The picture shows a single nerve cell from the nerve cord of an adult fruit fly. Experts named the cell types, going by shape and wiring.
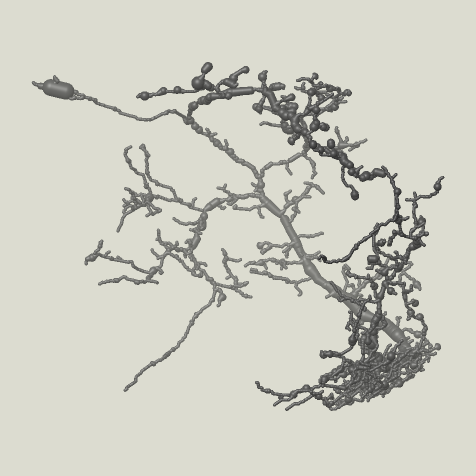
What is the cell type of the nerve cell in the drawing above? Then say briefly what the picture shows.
It is of cell type IN08A012. It is a nerve-cord intrinsic neuron. The picture shows more than a hundred branch ends. As drawn here it is about as wide as it is tall.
